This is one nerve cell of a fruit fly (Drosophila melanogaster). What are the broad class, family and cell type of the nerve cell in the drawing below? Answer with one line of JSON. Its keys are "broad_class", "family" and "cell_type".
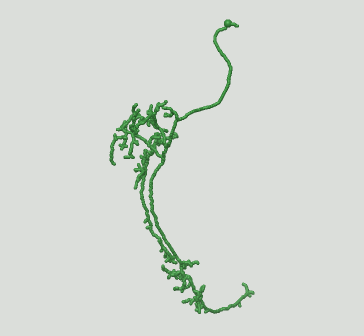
{"broad_class": "central-brain intrinsic neuron", "family": "hemilineage SLPal5", "cell_type": "CB4151"}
